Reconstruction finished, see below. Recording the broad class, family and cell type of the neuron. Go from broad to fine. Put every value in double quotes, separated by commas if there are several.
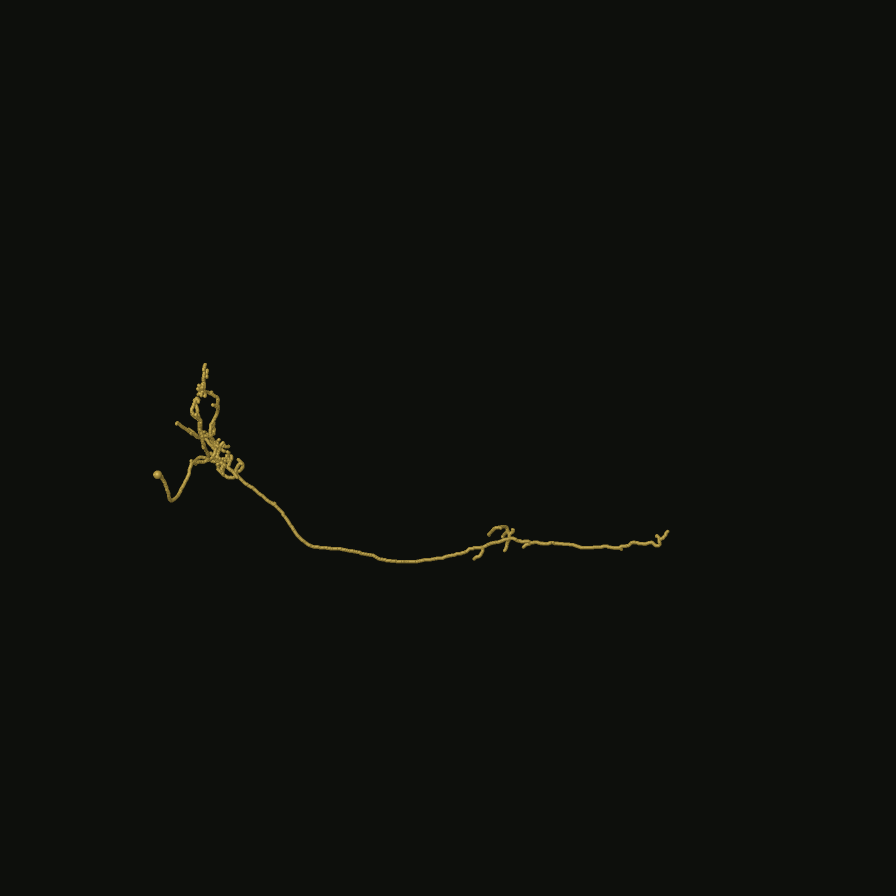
"descending neuron", "hemilineage LB7", "DNge116"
